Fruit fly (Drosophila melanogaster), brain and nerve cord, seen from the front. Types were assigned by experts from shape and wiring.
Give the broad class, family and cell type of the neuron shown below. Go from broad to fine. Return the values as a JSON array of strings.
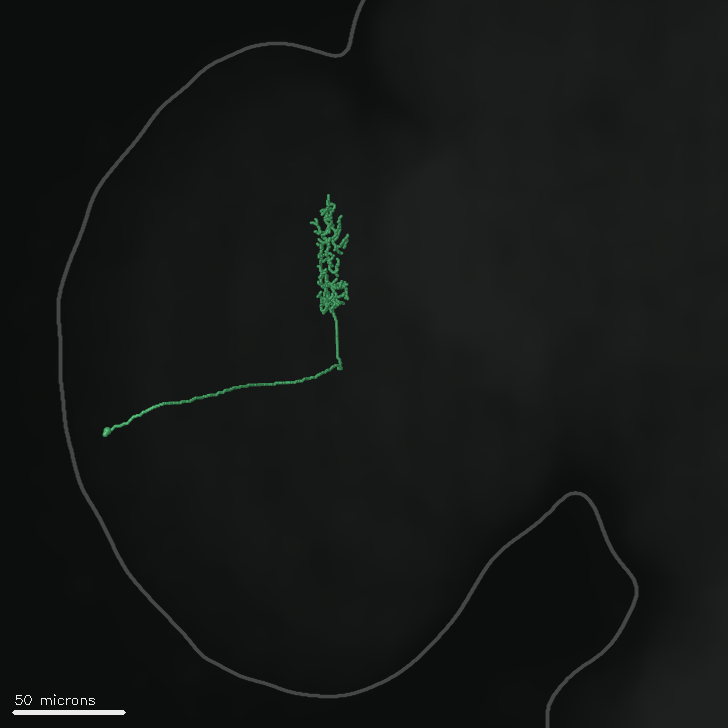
["optic-lobe intrinsic neuron", "LPi", "LPi34"]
